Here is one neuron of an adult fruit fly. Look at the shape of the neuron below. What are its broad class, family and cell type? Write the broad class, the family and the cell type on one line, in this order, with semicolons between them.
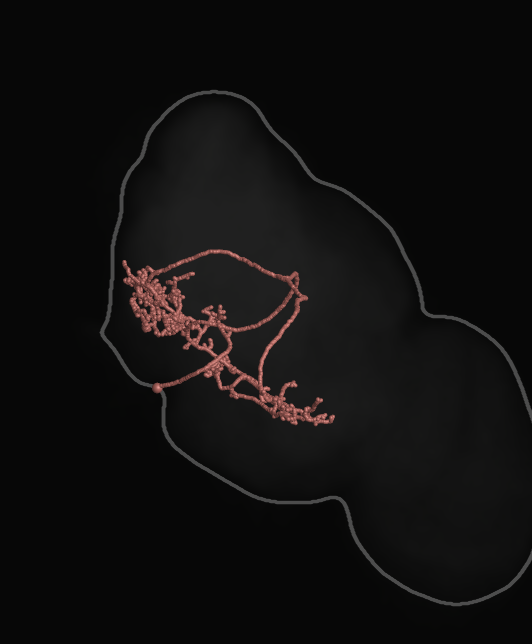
central-brain intrinsic neuron; hemilineage LALv1_ventral; CB3404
